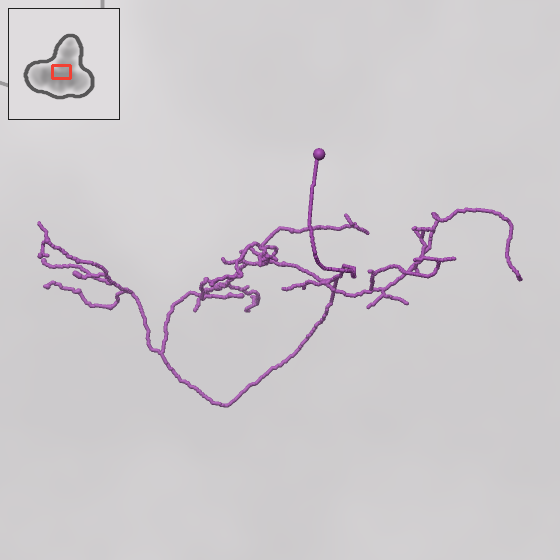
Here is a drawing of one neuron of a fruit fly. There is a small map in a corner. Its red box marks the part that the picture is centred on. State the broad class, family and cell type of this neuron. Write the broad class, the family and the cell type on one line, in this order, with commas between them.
central-brain intrinsic neuron, hemilineage DM3_dorso_medial, SMP521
